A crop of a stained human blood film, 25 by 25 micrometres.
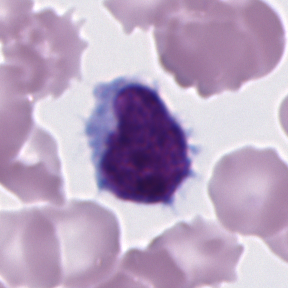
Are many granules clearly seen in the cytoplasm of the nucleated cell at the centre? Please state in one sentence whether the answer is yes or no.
No, within the cytoplasm of the cell there is no visible granule.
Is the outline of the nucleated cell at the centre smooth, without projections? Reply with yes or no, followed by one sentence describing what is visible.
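No. The cell's edge bears many fine, hair-like projections.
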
